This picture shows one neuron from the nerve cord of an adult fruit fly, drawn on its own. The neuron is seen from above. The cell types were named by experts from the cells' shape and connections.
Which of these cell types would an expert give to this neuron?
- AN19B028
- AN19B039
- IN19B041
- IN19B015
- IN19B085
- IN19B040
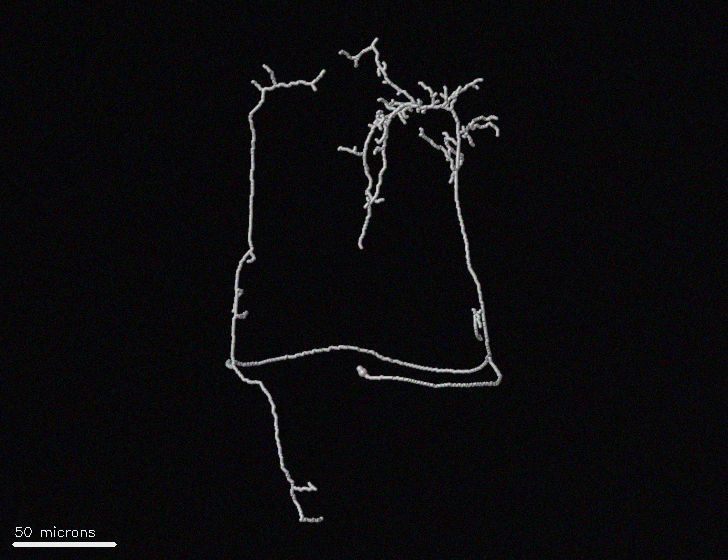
IN19B085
